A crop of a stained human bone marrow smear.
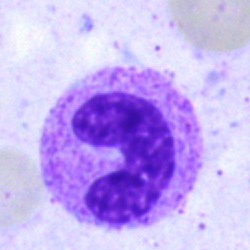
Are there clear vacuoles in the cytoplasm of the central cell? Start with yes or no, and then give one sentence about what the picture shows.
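No. No vacuoles are seen in the cytoplasm.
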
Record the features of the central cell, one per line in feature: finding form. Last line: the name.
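Nucleus: bent into a C, the opening facing left
Chromatin: dark purple, condensed, a few small paler patches
Cytoplasm: a wide pinkish-lilac rim around the nucleus
Granules: fine, purple, evenly filling the cytoplasm
Name: band neutrophil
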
